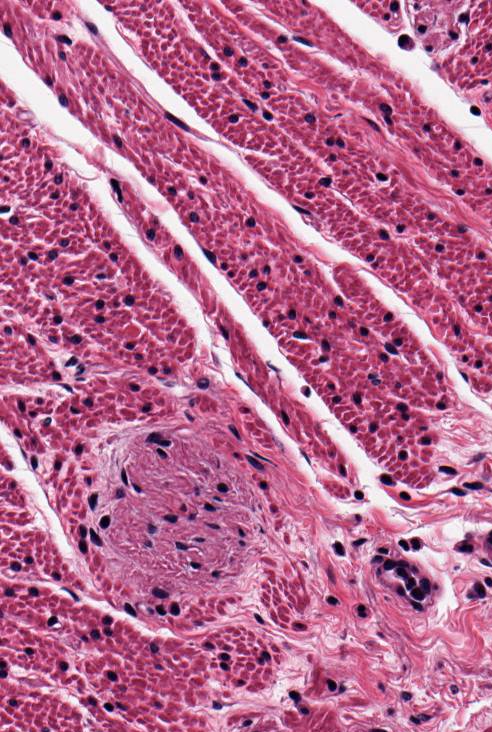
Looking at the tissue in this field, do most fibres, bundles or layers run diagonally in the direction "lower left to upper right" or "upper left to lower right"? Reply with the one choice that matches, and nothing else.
Upper left to lower right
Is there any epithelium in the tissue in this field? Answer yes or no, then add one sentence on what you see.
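No. No epithelium or glands are present anywhere in the field.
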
